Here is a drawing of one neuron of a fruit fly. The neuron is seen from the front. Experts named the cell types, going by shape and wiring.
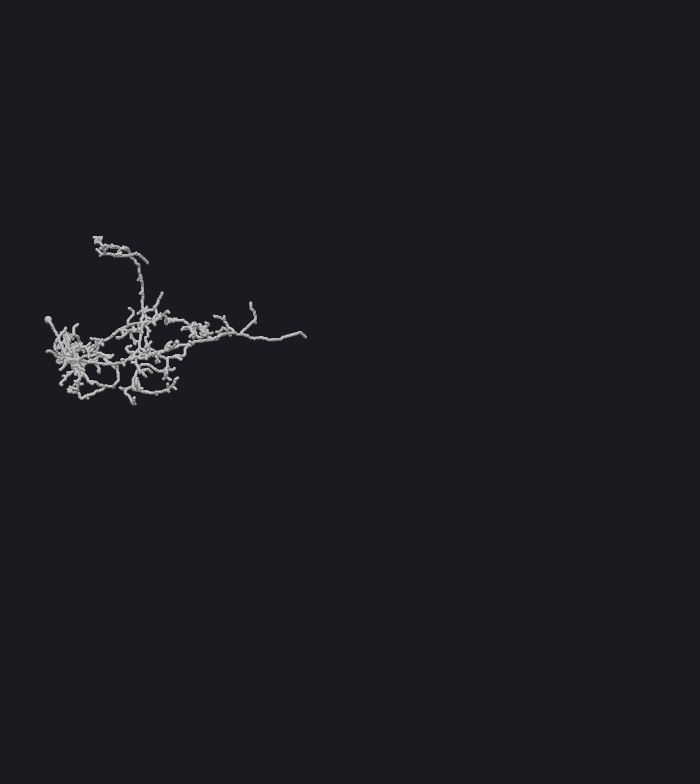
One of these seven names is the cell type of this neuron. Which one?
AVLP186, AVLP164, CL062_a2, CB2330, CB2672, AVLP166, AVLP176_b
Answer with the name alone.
AVLP186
